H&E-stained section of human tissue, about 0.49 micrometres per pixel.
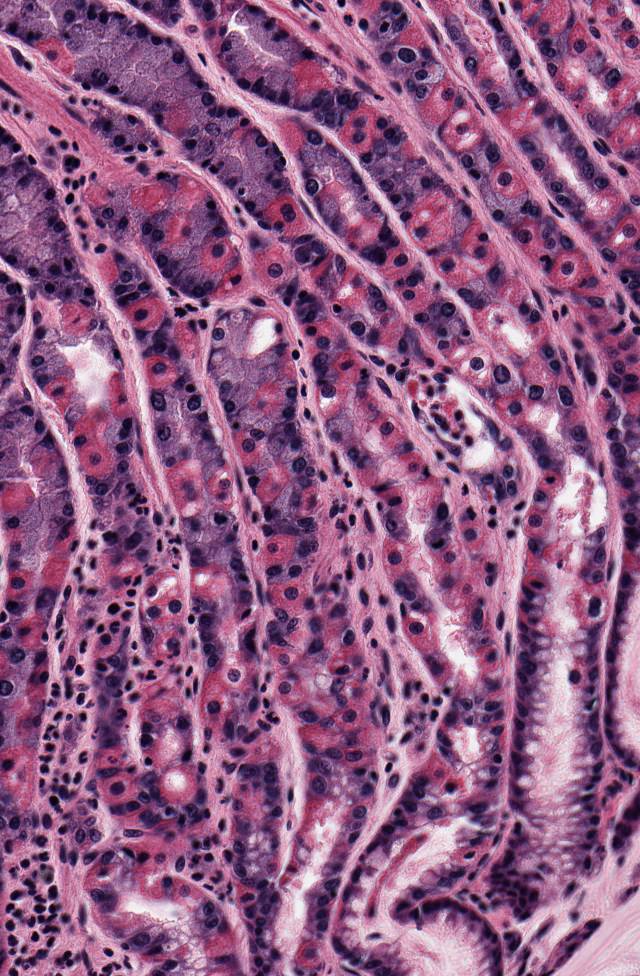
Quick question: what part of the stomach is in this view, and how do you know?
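You're looking at fundic glands. See how the elongated glands lie tightly packed and roughly parallel, with thin strands of stroma between them.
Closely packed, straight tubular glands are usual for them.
Left and upper left, chief cells with purple-blue granular cytoplasm and basal nuclei are most plentiful. At the lower right a gland has tall columnar cells with pale pink apical cytoplasm and dark basal nuclei; most lumens are narrow white slits.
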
